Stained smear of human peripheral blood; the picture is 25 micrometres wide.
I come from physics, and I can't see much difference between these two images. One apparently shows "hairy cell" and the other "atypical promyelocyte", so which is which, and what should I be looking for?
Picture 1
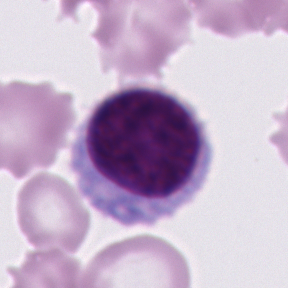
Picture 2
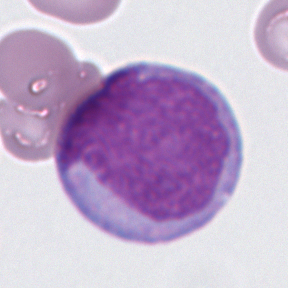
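You are looking at a hairy cell in picture 1 and an atypical promyelocyte in picture 2. Size sets them apart first: the hairy cell is about 12 micrometres across with a round nucleus of about 9 micrometres, while the atypical promyelocyte is about 16 micrometres across with a nucleus of about 14 micrometres. The nucleus also takes a larger share of the atypical promyelocyte, about 70% of its area against about 60% in the hairy cell. Check the edges too: the hairy cell's round outline is slightly uneven, whereas the atypical promyelocyte's outline is round, with no projections from its surface. In the hairy cell the chromatin is dark purple and coarsely clumped, and no nucleoli can be seen. Both cells have pale blue cytoplasm, and neither shows granules.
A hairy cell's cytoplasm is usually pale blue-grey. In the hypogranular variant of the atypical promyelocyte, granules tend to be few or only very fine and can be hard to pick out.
In picture 2, a red cell touches the atypical promyelocyte at its upper left edge.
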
